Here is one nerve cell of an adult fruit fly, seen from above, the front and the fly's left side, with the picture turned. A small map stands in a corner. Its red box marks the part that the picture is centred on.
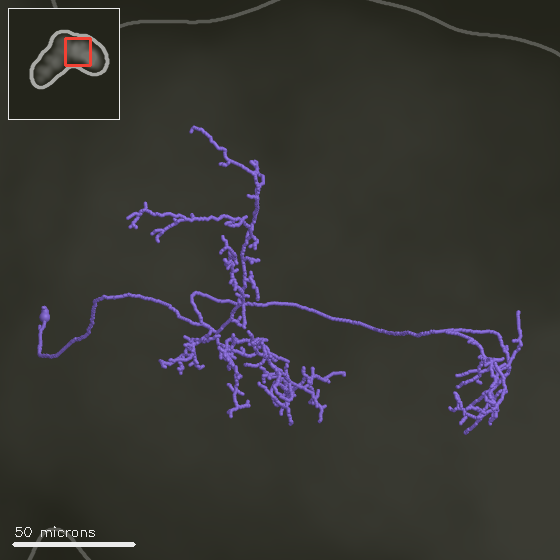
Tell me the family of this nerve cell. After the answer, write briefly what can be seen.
Its family is hemilineage VLPl&p1_posterior. It is a central-brain intrinsic neuron. The cell body is on the left of the picture. From left to right in the picture it spans about 200 microns. Dozens of branch ends can be seen.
